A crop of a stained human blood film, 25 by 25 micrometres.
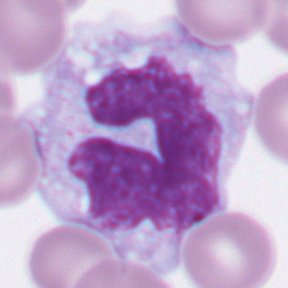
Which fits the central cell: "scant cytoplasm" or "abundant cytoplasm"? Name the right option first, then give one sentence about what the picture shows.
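Abundant cytoplasm. The cytoplasm forms a wide rim around the nucleus.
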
